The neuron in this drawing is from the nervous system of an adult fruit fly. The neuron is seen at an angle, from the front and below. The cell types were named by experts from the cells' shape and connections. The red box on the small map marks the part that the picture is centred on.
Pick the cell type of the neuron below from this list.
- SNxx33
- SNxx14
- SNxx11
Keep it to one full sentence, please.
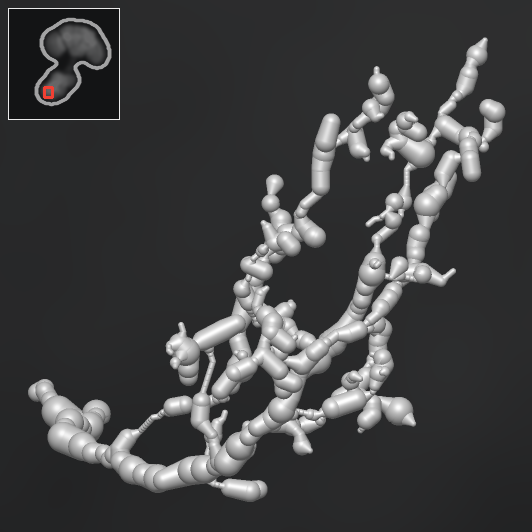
Under cell type classification, the neuron is SNxx11.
